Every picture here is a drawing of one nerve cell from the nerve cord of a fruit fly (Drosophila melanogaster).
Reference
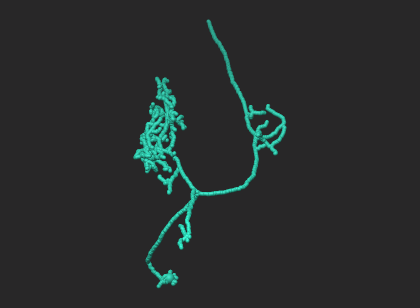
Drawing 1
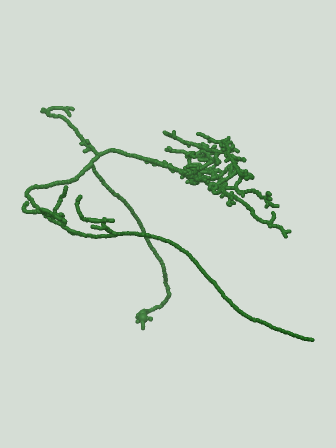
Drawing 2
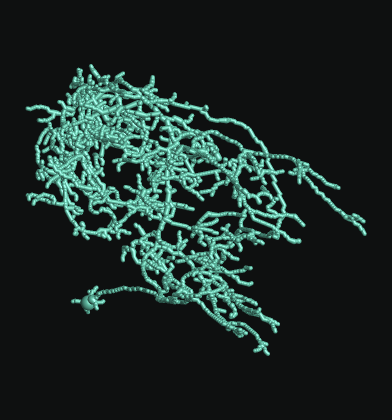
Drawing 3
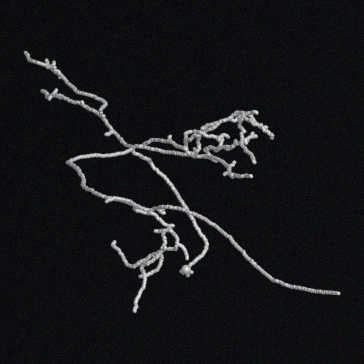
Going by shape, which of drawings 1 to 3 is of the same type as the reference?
1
